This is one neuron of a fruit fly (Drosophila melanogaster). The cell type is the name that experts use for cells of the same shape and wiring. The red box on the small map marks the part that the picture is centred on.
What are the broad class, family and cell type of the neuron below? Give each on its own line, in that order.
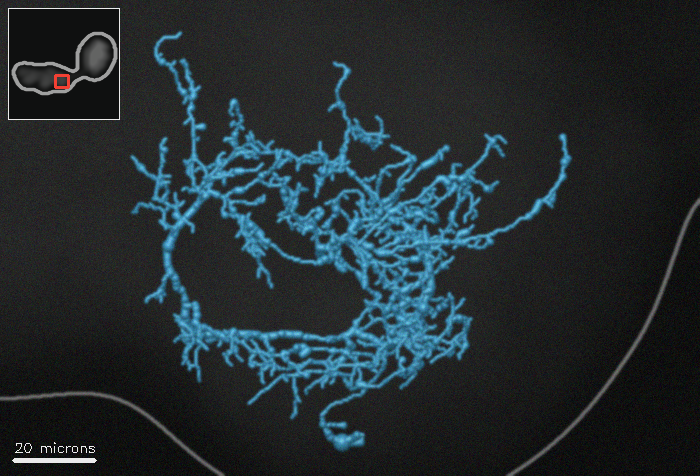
nerve-cord intrinsic neuron
hemilineage 14A
IN14A007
